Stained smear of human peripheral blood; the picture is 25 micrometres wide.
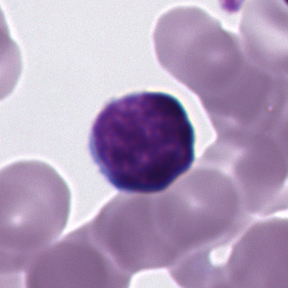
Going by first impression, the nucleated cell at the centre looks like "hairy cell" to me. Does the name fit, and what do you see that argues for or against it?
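First, the outline: the cell is round, with no hair-like projections anywhere on it. Second, the nucleus: it is round, shows no indentation or lobes, and contains no nucleoli that can be seen. Third, the measurements: the cell is about 9 micrometres across, the nucleus is about 9 micrometres across as well, and the nucleus fills about 90% of the cell's area. Fourth, the cytoplasm: only a very thin rim of it shows at the edge of the nucleus, the little that is visible is blue, and there are no vacuoles.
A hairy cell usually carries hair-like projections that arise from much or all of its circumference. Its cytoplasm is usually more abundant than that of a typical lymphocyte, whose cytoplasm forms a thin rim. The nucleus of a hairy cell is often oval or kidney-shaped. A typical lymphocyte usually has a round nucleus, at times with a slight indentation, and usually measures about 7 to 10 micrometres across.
Checked against hairy cell, the outline without projections and the very thin rim of cytoplasm both count against it. Checked against typical lymphocyte, the round, unindented nucleus and the diameter of about 9 micrometres both fall in line.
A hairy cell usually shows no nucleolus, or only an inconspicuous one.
The absence of visible nucleoli therefore does not count against hairy cell. Weighing all of this, the name hairy cell does not fit, and the cell is a typical lymphocyte.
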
